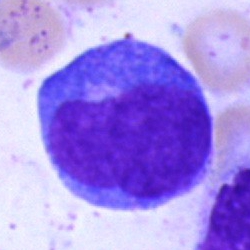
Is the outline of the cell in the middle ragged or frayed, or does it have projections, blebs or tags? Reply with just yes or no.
No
